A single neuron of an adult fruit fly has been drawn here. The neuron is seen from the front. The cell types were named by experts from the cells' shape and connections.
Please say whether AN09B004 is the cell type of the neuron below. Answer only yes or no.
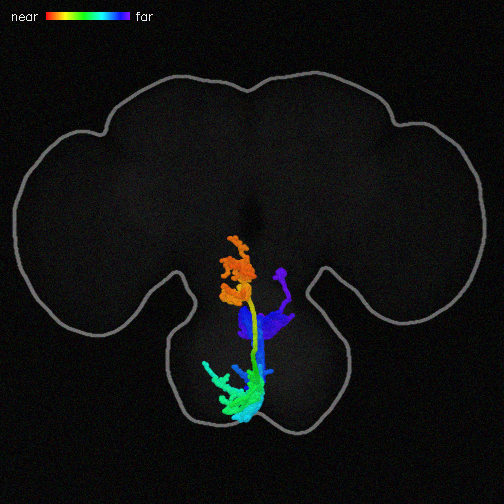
no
